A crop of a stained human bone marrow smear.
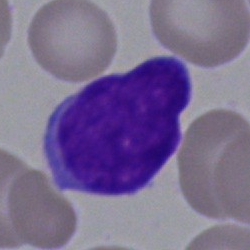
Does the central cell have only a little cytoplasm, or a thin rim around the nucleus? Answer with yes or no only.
Yes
